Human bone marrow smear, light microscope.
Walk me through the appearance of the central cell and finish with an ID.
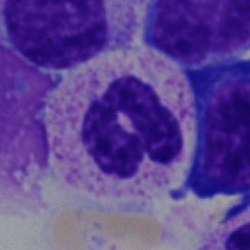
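Notice the roughly round outline of the cell. Inside, the nucleus forms a closed ring around a small clear central hole. Its chromatin is dense, dark purple and clumped, with no visible nucleoli. What you have here is a segmented neutrophil.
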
